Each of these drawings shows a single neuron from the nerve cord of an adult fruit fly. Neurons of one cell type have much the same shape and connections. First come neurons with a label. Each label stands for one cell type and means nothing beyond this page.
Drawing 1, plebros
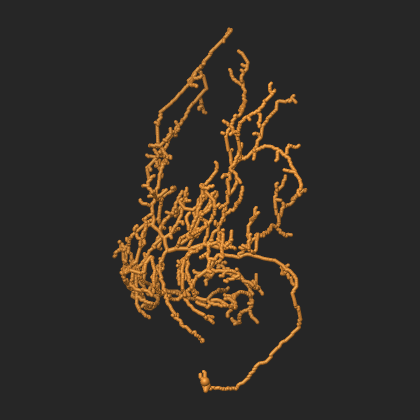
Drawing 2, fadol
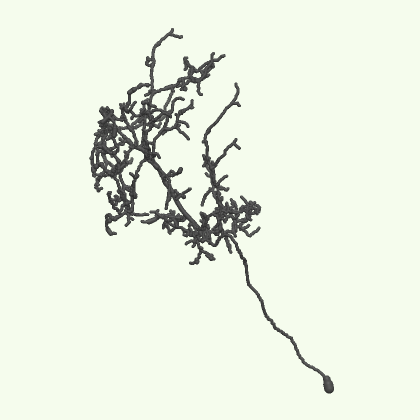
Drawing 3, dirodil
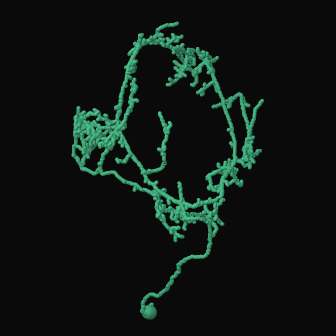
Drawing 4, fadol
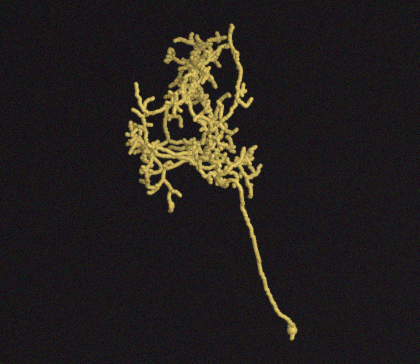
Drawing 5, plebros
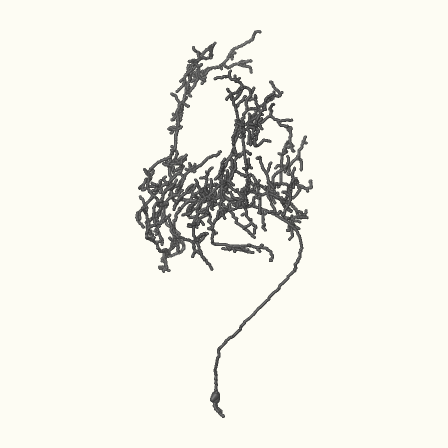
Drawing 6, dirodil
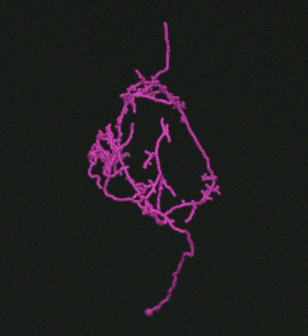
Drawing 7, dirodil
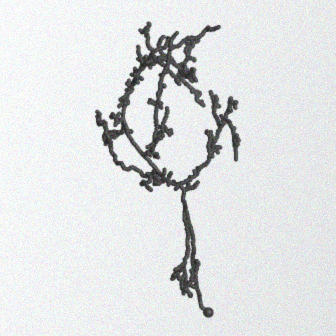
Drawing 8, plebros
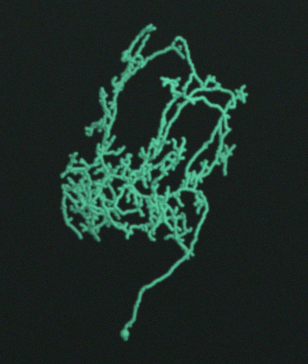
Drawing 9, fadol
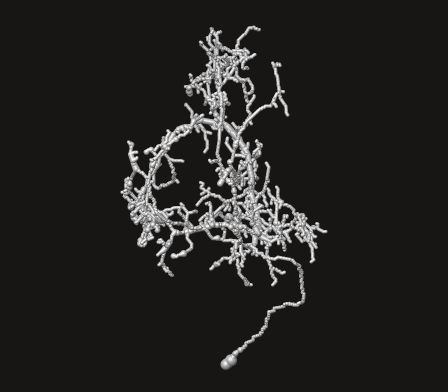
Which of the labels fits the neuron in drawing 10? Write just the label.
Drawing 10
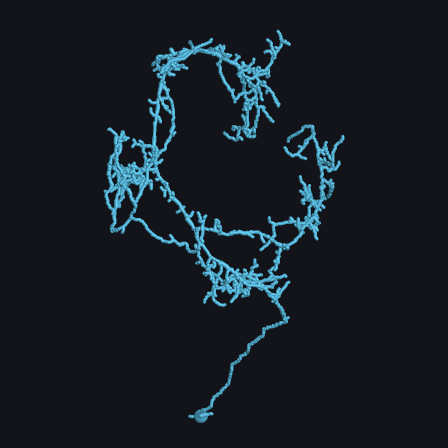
dirodil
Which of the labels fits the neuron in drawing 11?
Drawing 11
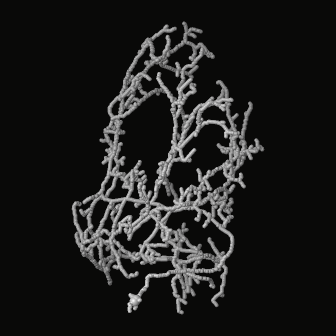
plebros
